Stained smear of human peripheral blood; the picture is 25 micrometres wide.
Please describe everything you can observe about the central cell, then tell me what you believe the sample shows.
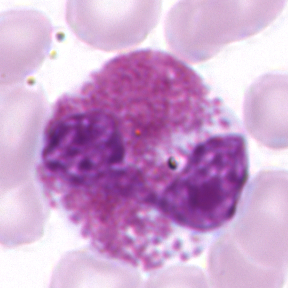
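Two nuclear lobes, one left and one right, are joined by a band across the lower middle; the chromatin is dense, dark purple and coarsely clumped. The granules are reddish-pink and loosely spaced along the lower edge, giving a ragged border there. It is an eosinophil.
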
